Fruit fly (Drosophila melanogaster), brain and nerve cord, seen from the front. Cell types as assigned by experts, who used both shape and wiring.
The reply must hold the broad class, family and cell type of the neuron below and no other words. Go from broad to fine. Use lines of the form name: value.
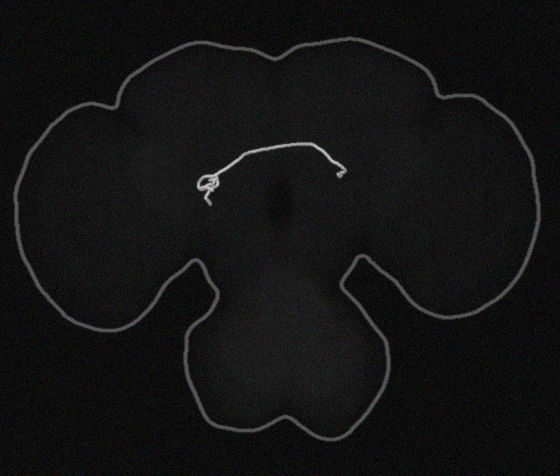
broad class: sensory neuron entering the brain
family: class olfactory
cell type: ORN_VA1d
